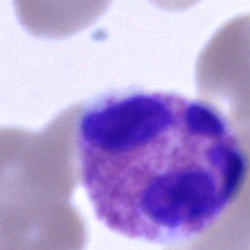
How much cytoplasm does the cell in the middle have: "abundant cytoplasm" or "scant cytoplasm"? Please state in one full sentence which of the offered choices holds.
It is abundant cytoplasm that surrounds the nucleus of this cell.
